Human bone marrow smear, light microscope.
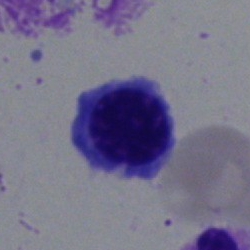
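Erythroblast, the central cell in this stained bone marrow smear. First, its outline is irregular, with small bumps along the edge. Second, the nucleus fills most of the cell and lies off-centre toward the right. Third, the cytoplasm forms a narrow rim, widest on the left side. Finally, no granules are visible in the cytoplasm.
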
